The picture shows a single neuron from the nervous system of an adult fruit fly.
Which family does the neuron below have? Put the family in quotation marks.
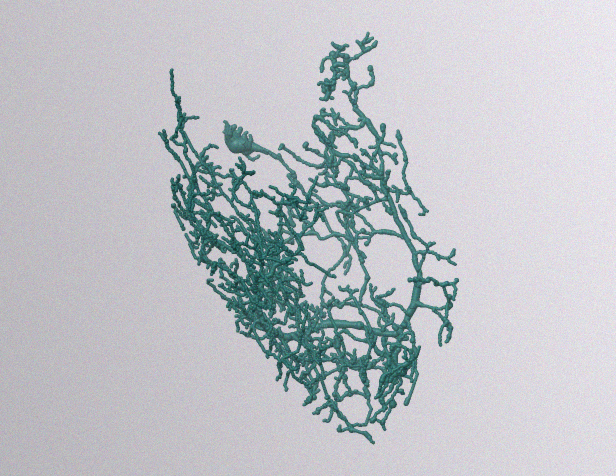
"hemilineage 13A"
